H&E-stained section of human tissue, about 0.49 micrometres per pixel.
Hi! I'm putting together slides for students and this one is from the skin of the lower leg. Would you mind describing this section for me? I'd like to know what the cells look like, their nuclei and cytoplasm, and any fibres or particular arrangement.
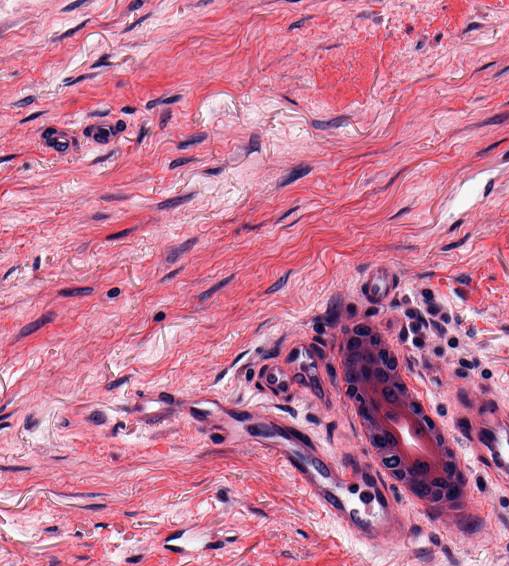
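Mostly fibrous stroma; a more cellular cluster sits in the lower right corner. Stromal nuclei elongated, dark, spindle-shaped, lying along the fibres. Lower right: crowded cells with round dark nuclei around a narrow slit-like lumen. Upper left stroma: small tight groups of round dark nuclei.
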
